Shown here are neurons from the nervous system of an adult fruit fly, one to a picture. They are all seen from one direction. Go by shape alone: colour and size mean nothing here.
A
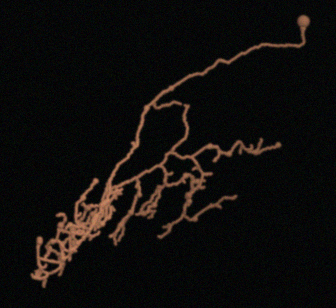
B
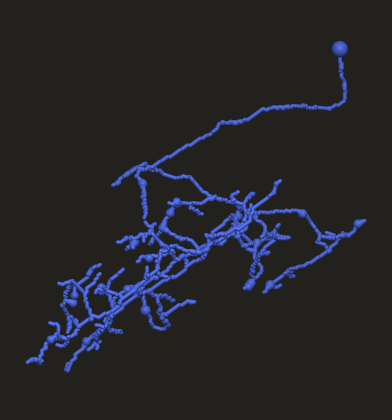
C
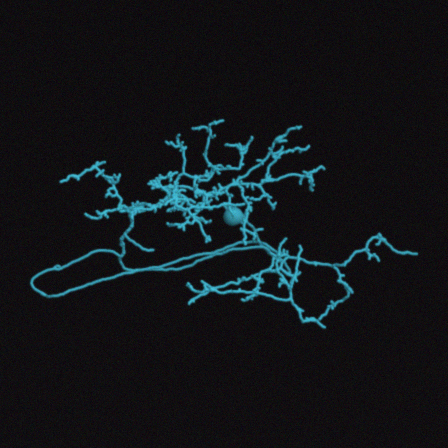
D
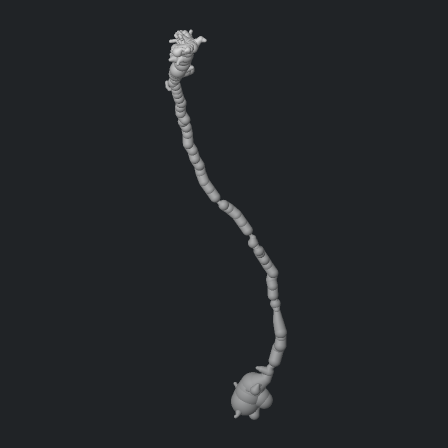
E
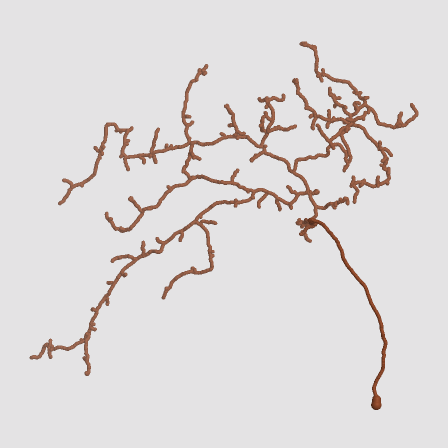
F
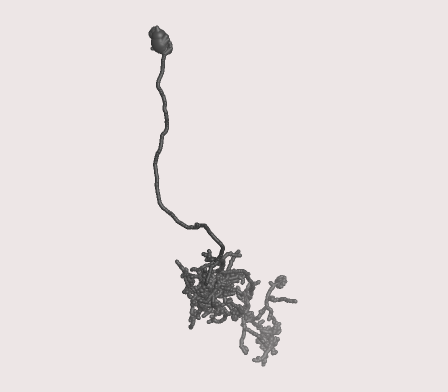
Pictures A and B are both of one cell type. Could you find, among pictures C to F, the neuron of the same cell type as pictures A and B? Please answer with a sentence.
Picture C is of the same cell type.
